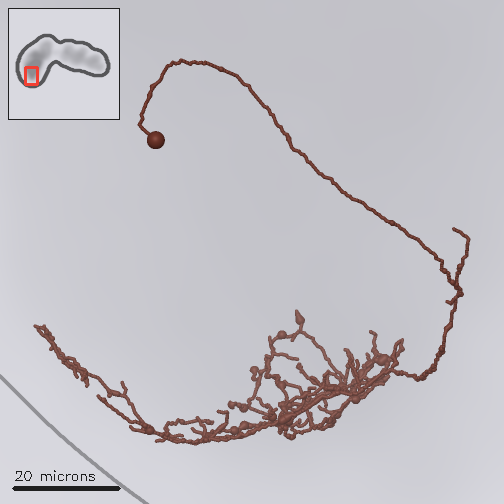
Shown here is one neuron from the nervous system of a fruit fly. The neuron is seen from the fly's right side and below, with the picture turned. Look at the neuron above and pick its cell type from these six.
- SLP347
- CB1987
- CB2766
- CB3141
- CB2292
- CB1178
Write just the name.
CB2766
